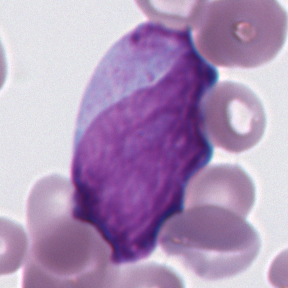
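Atypical promyelocyte in a stained peripheral blood smear: look at the nucleated cell in the middle. Notice first that the nucleus fills most of the cell. Where the nucleus faces the cytoplasm, its edge runs as a nearly straight diagonal line. Now look closely at the chromatin: it is fine and evenly spread, with no coarse clumps. The cytoplasm around it is pale greyish blue.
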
